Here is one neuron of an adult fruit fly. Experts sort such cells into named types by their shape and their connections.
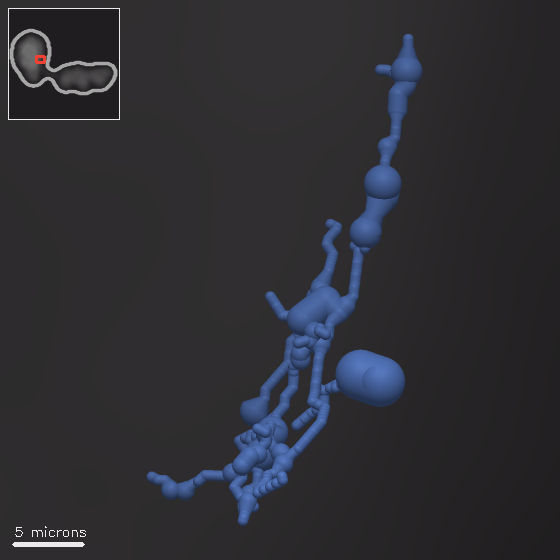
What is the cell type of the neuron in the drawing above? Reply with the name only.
Dm2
